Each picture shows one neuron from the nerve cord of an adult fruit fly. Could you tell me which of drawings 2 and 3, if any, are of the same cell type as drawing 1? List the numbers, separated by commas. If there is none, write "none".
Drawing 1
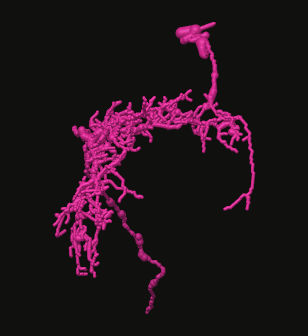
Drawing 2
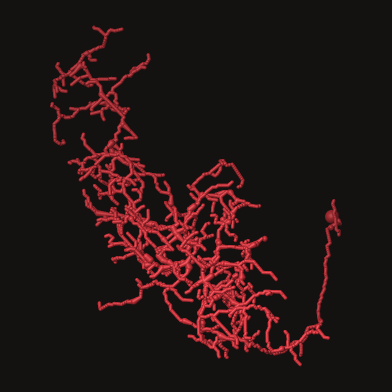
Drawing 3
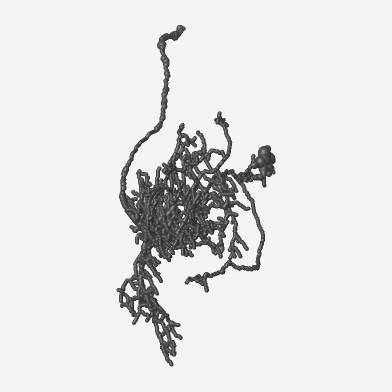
none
